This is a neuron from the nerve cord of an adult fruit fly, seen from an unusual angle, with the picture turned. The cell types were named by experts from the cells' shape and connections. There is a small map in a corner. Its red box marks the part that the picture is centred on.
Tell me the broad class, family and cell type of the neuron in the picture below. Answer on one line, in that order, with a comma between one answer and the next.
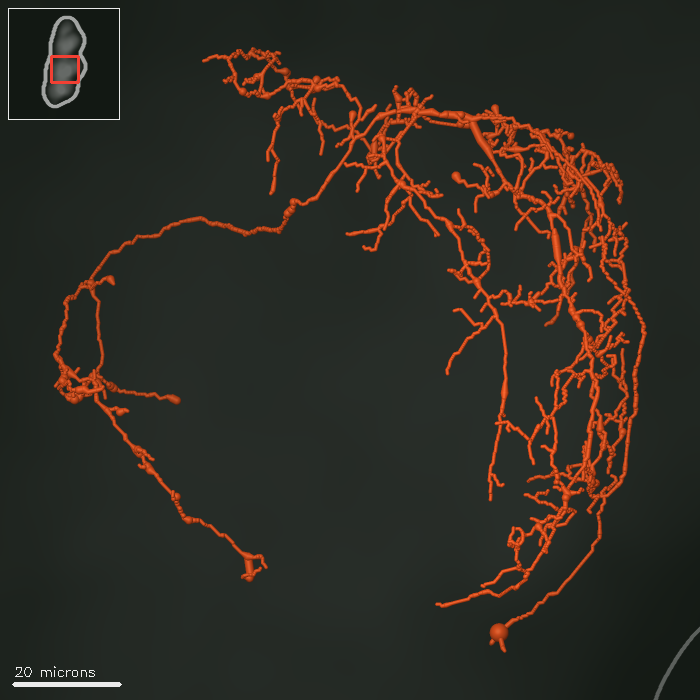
nerve-cord intrinsic neuron, hemilineage 03A, IN03A063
